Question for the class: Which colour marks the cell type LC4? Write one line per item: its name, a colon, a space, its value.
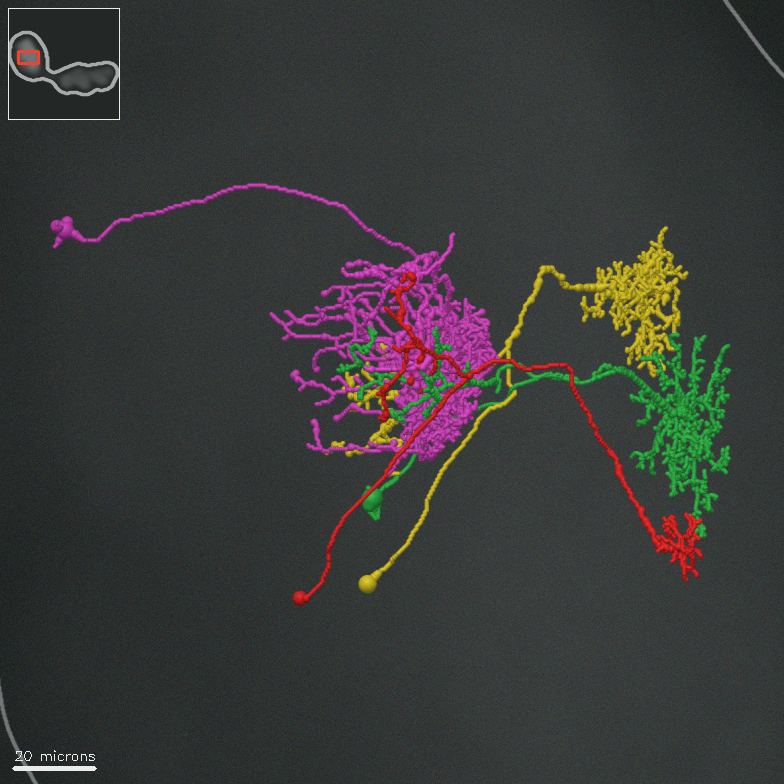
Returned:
colour: green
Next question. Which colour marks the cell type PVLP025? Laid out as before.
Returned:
colour: magenta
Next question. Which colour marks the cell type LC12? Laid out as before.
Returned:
colour: red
